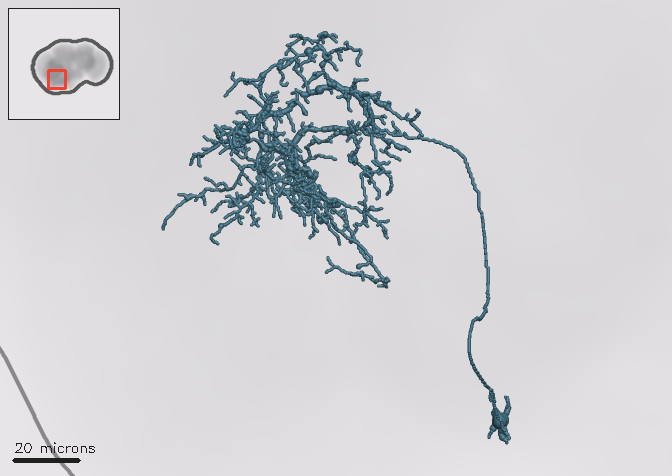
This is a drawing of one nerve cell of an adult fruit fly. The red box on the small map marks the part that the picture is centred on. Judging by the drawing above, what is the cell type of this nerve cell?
IN02A029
